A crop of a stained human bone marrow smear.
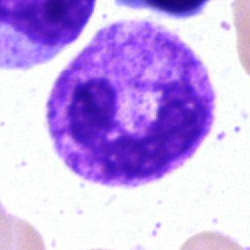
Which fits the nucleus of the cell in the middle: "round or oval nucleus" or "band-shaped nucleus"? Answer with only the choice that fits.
Band-shaped nucleus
